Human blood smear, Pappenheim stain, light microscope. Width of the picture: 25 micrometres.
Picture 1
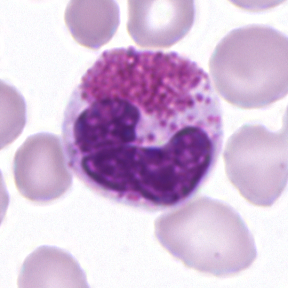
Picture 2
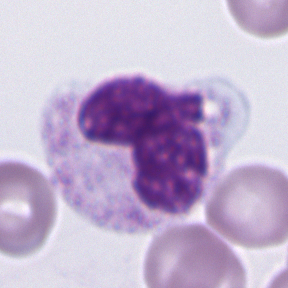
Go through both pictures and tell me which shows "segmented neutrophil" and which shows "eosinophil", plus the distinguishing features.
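The eosinophil is in picture 1 and the segmented neutrophil in picture 2. The eosinophil, about 15 micrometres across, has its nucleus as a curved, lobed mass in the lower half of the cell, with dark purple, coarsely clumped chromatin. Its cytoplasm holds many coarse, round, reddish-pink granules, packed most densely in the upper half; where they thin out, the cytoplasm between them is pale. The neutrophil's granules, by contrast, are fine and pinkish-purple, scattered all through the cytoplasm.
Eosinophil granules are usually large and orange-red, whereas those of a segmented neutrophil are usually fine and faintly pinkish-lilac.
The neutrophil's chromatin is dark purple too, but dotted with small paler spots. It also has one small clear vacuole at the upper-right edge of the nucleus, and the nearest red cells lie just below and to the right of it.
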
